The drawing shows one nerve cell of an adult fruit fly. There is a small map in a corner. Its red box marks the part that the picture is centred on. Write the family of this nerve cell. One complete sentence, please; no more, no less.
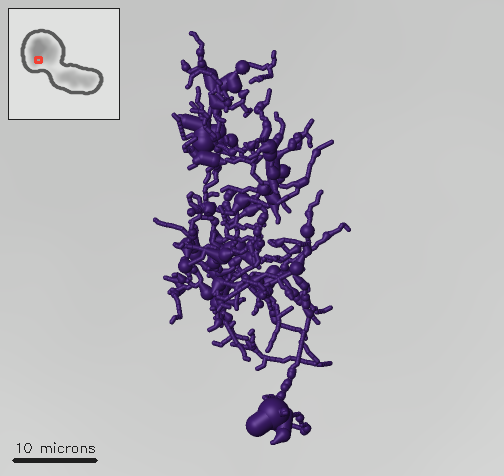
Belonging to family LPi is this nerve cell.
